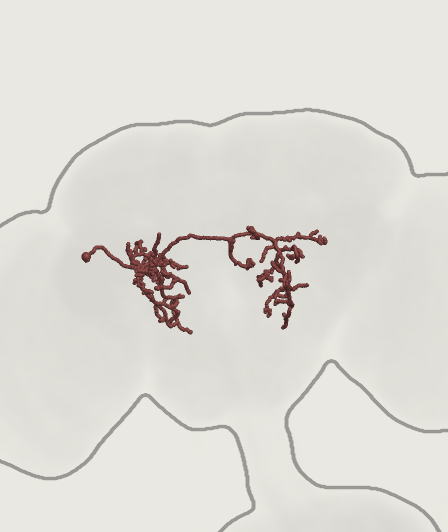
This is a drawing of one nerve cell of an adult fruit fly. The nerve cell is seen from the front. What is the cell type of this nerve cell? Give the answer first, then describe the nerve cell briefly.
It is of cell type LAL117. It is a central-brain intrinsic neuron. Its cell body lies on the left of the picture. As drawn here it is wider than it is tall.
